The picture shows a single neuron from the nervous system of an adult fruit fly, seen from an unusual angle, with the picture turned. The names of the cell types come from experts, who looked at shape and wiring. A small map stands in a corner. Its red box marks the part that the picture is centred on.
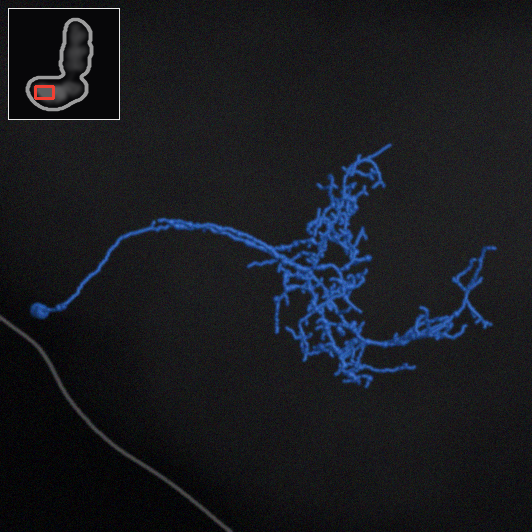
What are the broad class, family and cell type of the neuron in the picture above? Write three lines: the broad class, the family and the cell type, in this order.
central-brain intrinsic neuron
hemilineage VLPd&p1_dorsal
PVLP005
